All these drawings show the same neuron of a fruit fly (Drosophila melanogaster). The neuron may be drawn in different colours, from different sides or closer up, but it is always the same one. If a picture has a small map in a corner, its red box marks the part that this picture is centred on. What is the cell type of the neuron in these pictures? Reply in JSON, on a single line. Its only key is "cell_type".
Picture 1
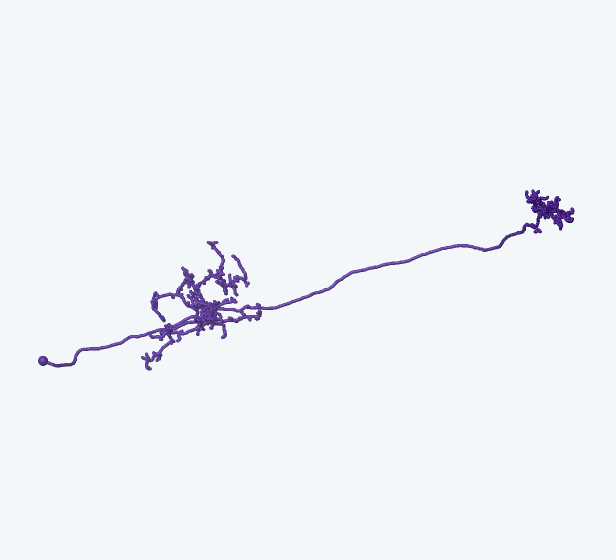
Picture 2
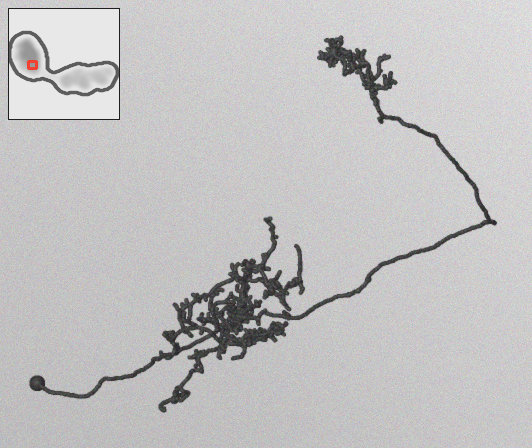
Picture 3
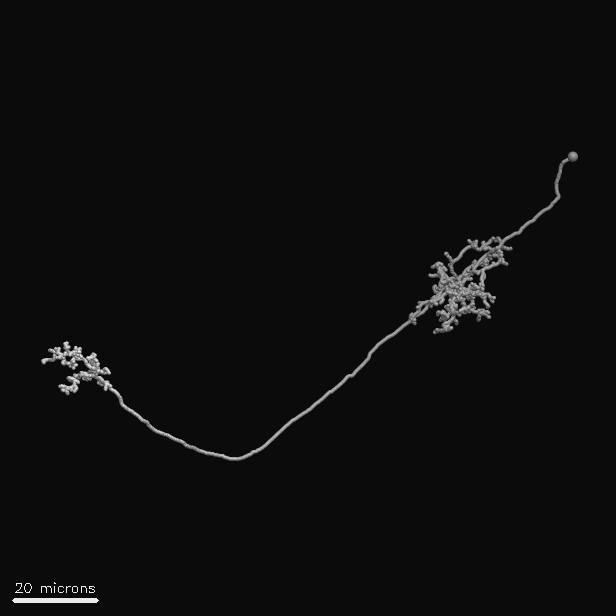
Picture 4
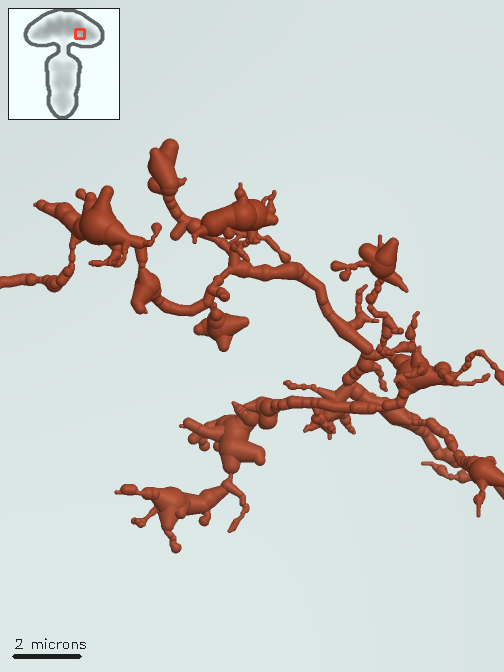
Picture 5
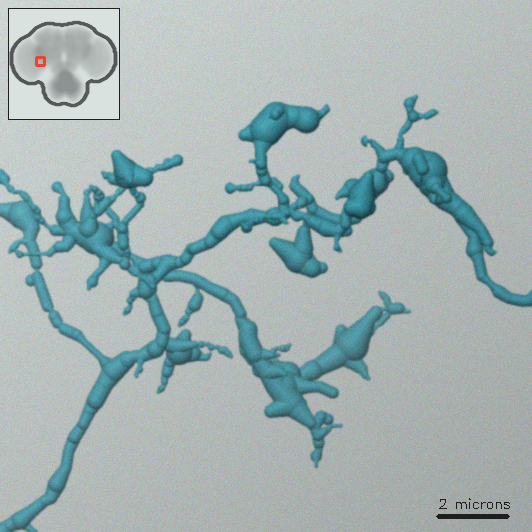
{"cell_type": "Tm29"}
